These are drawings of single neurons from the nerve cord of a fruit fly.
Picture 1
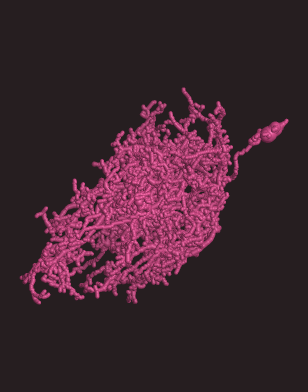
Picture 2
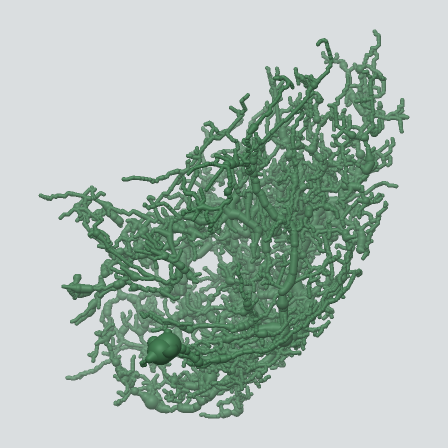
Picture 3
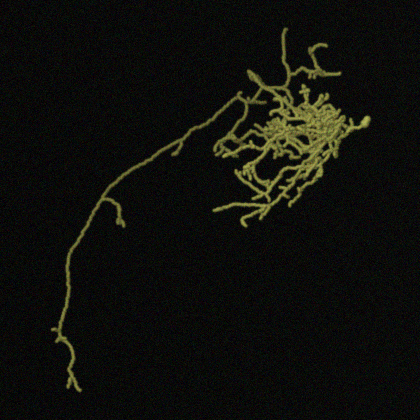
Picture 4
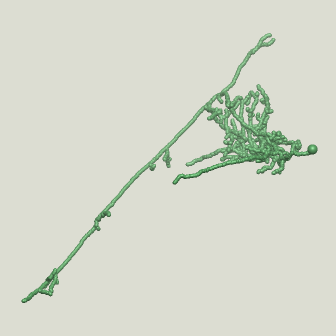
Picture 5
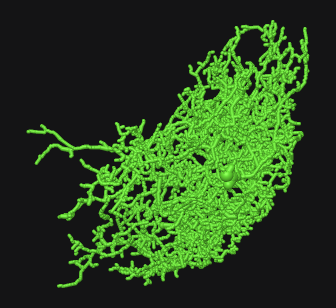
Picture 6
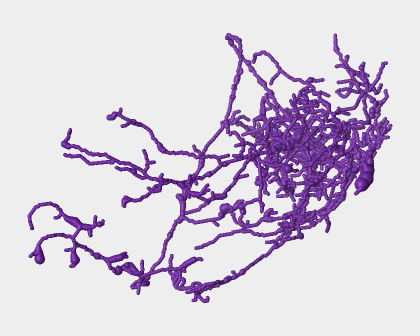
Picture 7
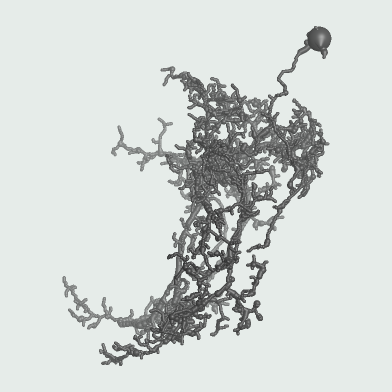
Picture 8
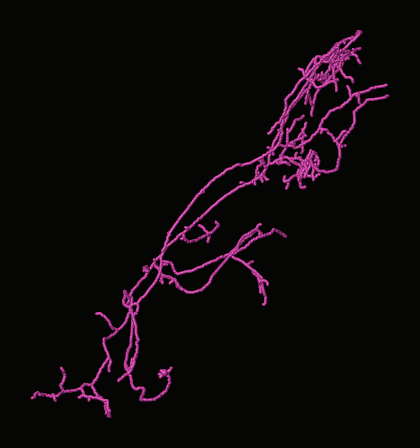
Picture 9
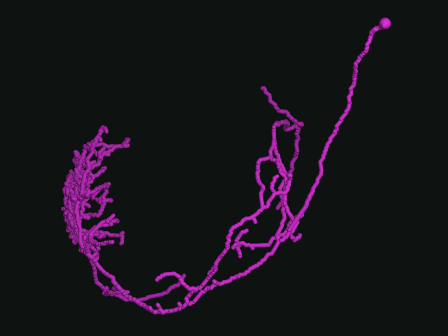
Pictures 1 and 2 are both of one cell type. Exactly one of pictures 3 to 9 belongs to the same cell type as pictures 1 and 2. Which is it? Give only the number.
5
